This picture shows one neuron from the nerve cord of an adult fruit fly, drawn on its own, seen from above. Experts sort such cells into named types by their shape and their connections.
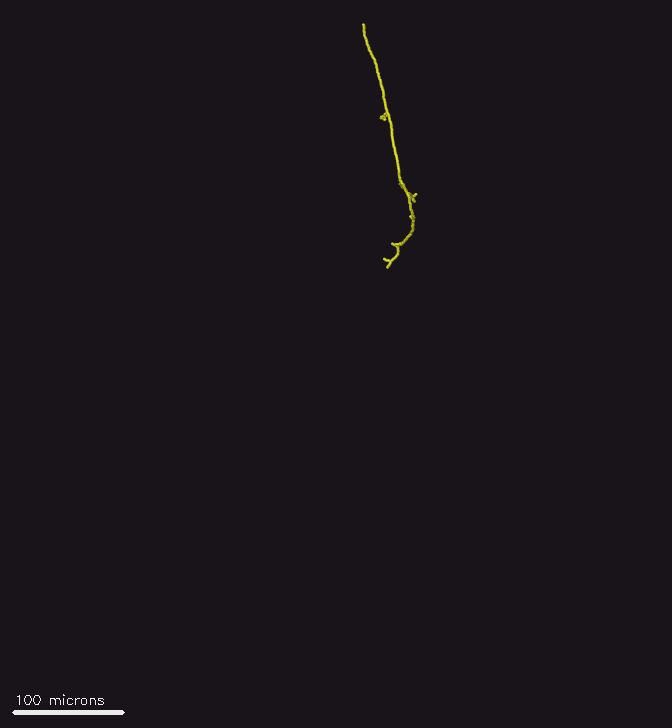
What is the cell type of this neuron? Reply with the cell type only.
DNge046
